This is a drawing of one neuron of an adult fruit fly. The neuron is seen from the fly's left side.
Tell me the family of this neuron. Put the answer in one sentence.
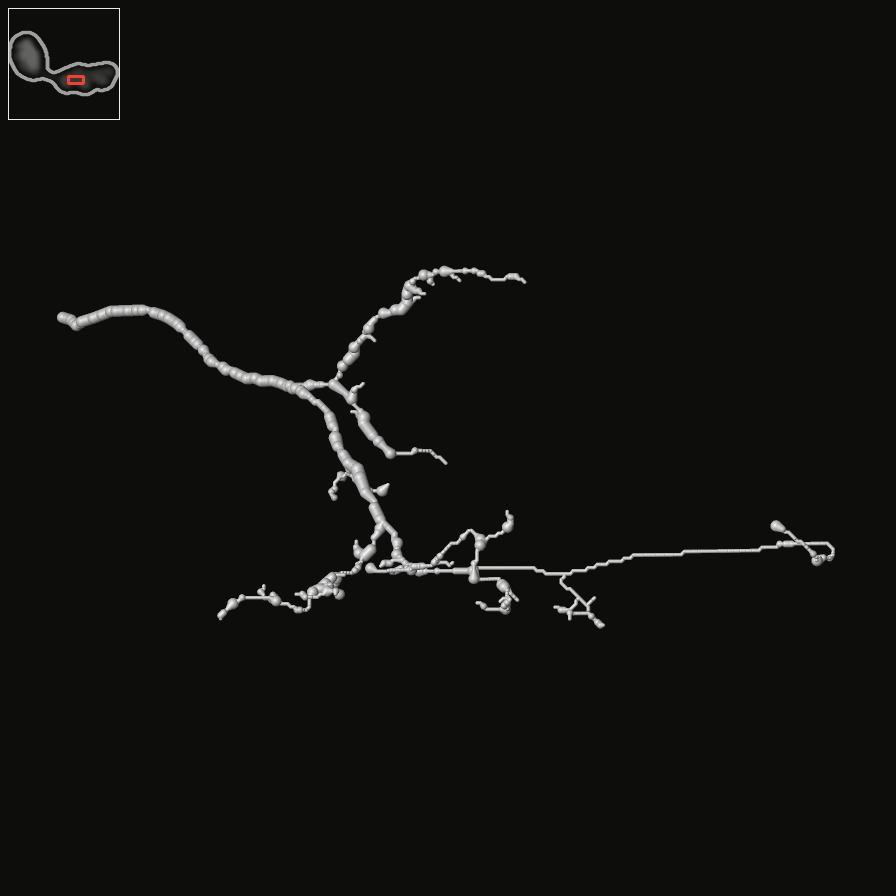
The family is class mechanosensory proprioceptive.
